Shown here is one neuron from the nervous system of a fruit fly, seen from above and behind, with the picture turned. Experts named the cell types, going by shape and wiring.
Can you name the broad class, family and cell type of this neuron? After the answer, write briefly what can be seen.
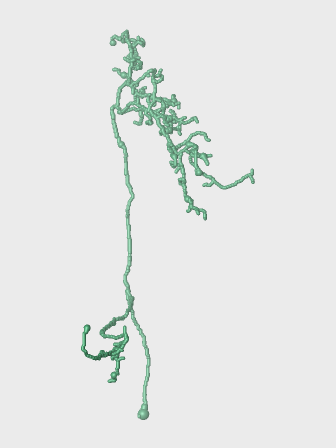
This is a visual projection neuron. The family is LC. The cell type is LC27. The cell body is at the bottom of the picture. The picture shows dozens of branch ends.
